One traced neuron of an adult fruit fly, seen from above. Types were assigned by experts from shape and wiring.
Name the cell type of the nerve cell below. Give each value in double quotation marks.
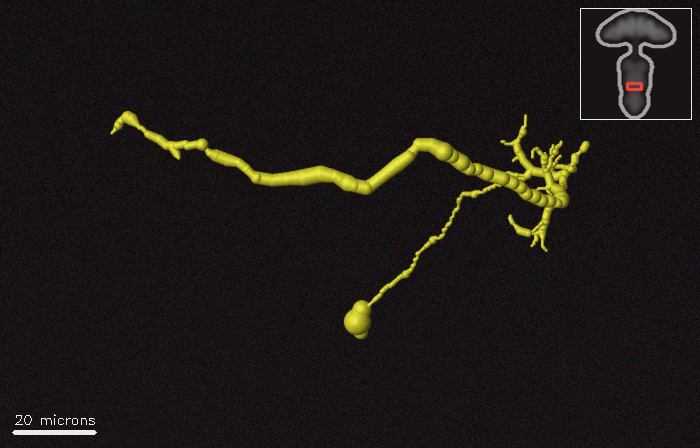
"w-cHIN"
